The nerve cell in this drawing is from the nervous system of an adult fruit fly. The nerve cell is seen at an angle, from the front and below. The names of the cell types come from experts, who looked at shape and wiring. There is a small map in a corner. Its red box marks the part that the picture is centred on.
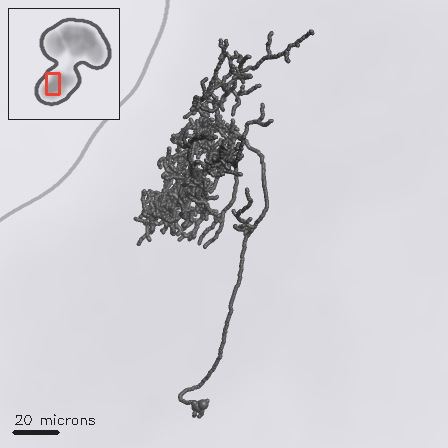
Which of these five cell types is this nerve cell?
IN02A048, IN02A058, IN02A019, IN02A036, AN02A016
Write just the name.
IN02A019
